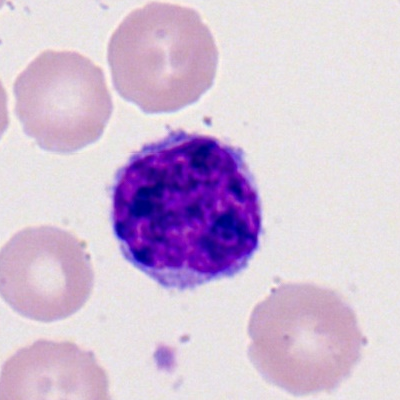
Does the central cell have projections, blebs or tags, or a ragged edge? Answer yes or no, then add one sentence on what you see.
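Yes. The cell edge is slightly ragged rather than smooth.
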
